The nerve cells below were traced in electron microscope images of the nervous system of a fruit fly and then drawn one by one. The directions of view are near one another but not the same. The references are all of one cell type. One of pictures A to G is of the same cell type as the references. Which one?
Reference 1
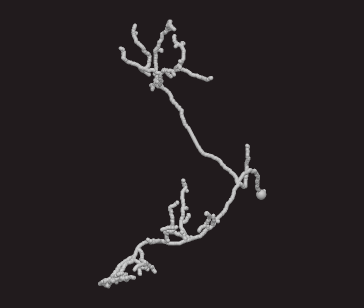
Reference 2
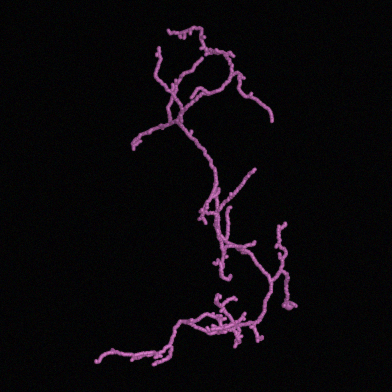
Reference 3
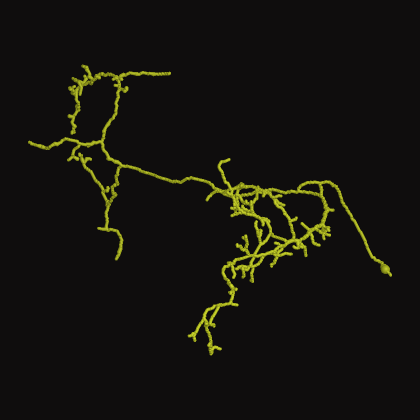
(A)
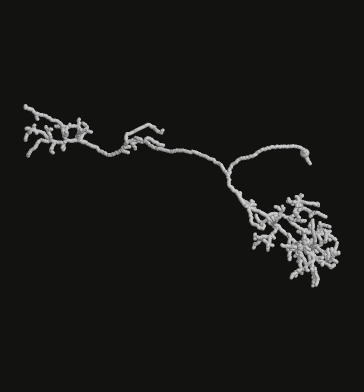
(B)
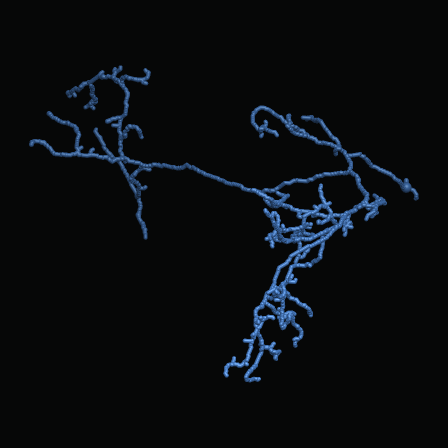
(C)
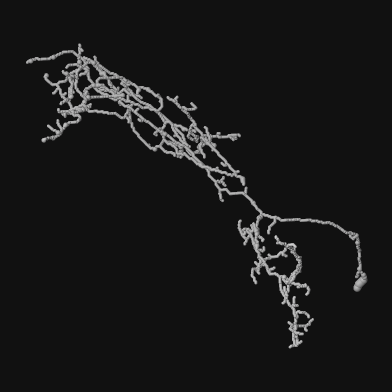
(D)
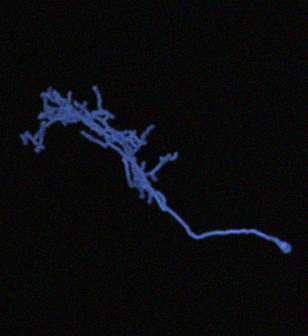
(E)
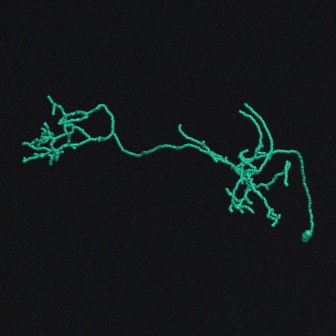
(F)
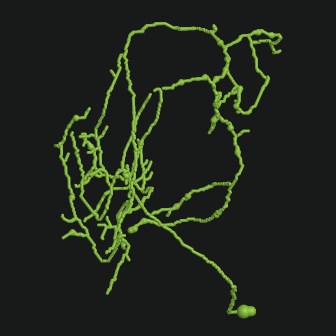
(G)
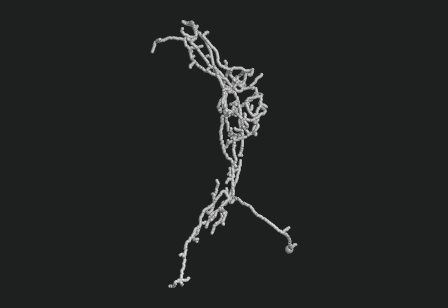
Picture B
